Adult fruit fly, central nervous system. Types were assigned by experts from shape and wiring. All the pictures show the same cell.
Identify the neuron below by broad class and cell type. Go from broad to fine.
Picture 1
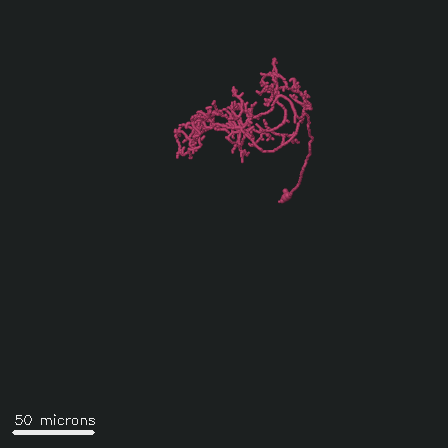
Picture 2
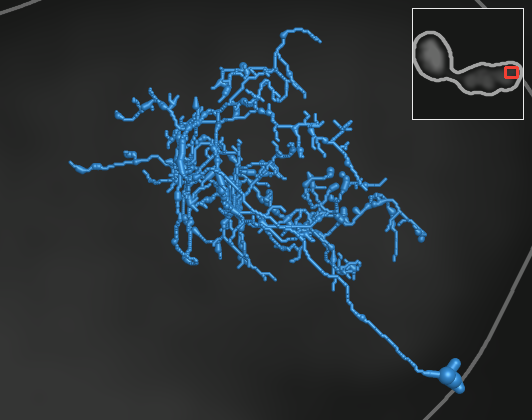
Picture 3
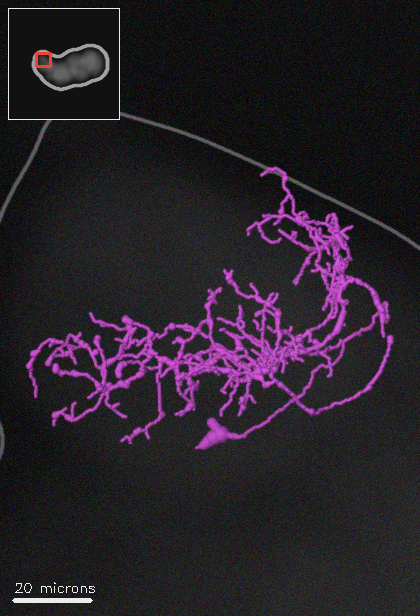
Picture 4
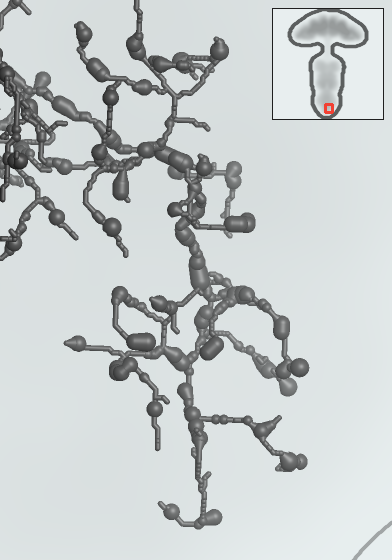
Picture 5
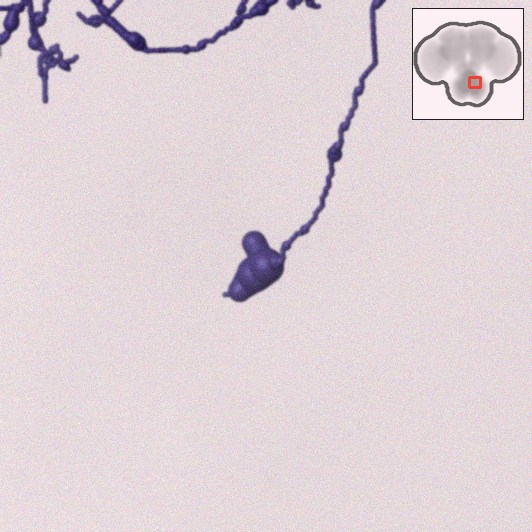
nerve-cord intrinsic neuron; INXXX258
